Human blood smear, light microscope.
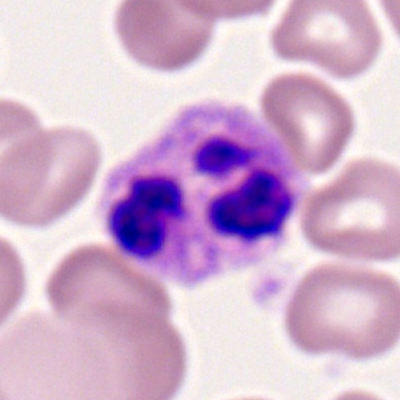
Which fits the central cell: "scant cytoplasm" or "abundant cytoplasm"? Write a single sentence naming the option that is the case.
Its cytoplasm is plentiful around the nucleus.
